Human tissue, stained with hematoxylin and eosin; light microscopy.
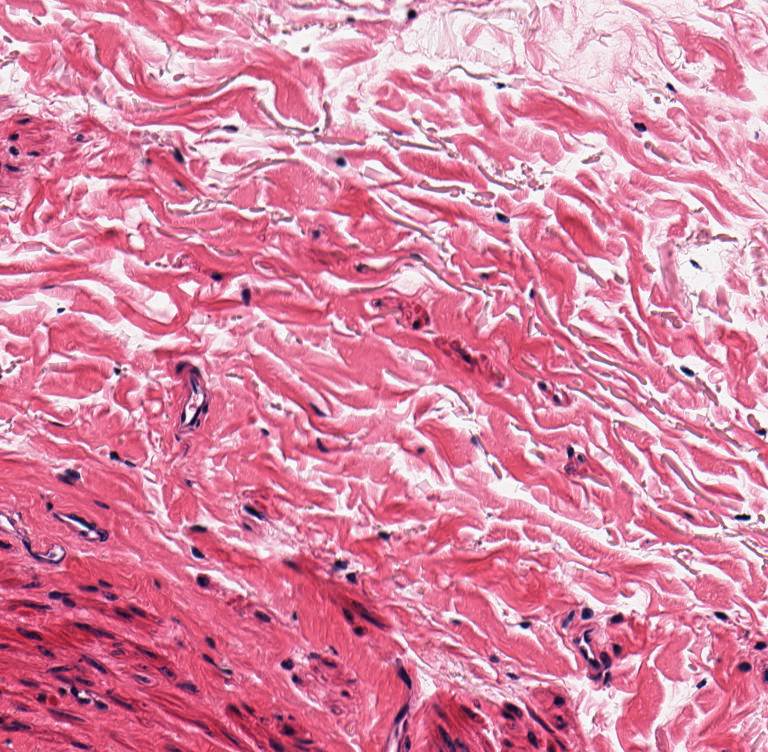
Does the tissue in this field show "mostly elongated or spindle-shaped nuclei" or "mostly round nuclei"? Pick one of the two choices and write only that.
Mostly elongated or spindle-shaped nuclei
